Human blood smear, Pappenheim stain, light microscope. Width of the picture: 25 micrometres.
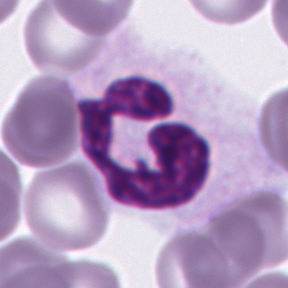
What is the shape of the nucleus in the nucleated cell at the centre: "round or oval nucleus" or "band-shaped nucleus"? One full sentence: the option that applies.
The nucleus takes the form of a curved band with no separate lobes.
